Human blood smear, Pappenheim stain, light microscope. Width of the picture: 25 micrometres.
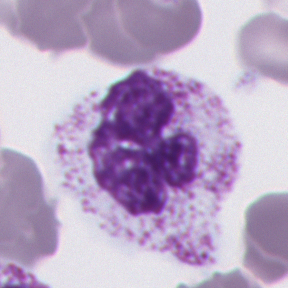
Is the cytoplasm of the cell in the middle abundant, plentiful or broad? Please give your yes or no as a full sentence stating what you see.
Yes, its nucleus is set within plentiful cytoplasm.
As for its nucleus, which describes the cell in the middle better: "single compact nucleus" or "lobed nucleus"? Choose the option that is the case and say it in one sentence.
Rather than one mass, the nucleus consists of distinct lobes.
